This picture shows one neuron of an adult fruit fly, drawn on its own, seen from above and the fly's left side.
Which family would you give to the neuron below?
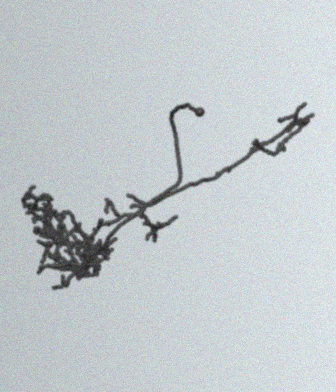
hemilineage 11A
